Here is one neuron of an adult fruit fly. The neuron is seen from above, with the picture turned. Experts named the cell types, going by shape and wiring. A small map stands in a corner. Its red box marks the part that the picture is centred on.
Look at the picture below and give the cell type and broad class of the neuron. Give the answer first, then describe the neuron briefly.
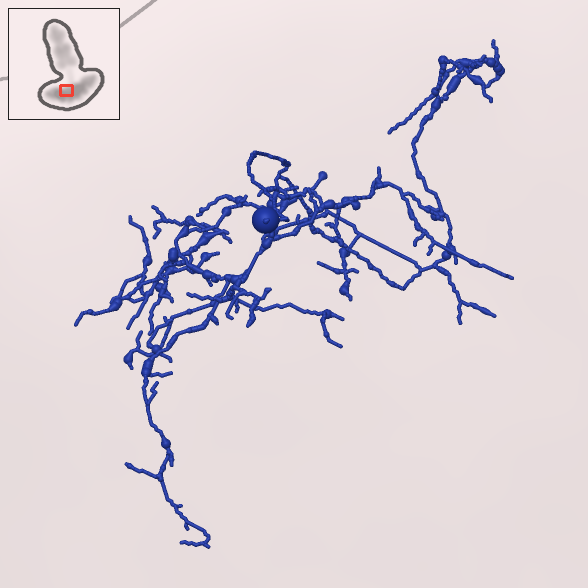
It is of cell type CL239. Its broad class is central-brain intrinsic neuron. It is in the brain and does not reach the nerve cord. Its cell body lies in the middle of the picture. Dozens of branch ends can be seen.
